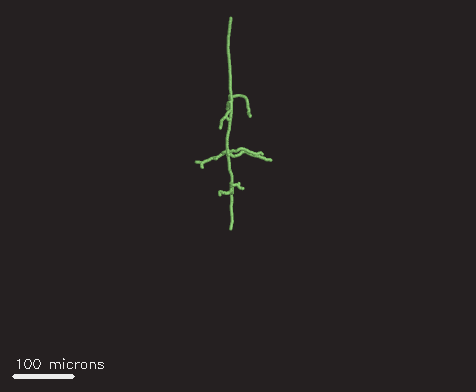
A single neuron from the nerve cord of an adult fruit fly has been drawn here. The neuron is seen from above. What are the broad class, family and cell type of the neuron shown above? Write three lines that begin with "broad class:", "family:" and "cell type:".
broad class: descending neuron
family: hemilineage WEDd1
cell type: DNa07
